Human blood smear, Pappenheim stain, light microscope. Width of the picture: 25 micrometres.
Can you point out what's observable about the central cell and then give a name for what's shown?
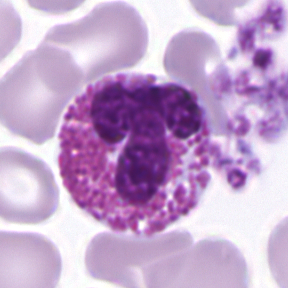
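Here the outline is round, and the nucleus is divided into three lobes. Its chromatin stains dark purple. The granules are pinkish-red. So this is an eosinophil.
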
